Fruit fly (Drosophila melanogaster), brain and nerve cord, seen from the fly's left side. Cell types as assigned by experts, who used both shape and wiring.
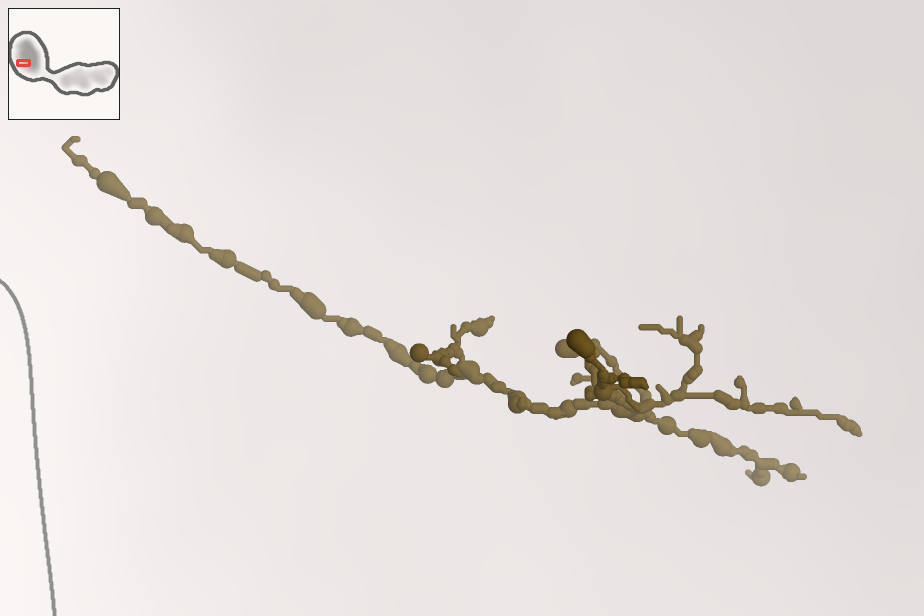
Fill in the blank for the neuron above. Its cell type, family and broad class: JO-mz; class mechanosensory; sensory neuron entering the brain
